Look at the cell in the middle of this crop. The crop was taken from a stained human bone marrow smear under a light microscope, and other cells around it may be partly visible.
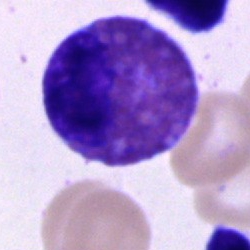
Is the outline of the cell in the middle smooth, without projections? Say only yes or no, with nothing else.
Yes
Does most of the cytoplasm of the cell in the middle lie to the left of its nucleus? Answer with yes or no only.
No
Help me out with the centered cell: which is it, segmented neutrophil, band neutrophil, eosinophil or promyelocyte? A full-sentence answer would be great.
The cell around which this crop is centred is an eosinophil.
